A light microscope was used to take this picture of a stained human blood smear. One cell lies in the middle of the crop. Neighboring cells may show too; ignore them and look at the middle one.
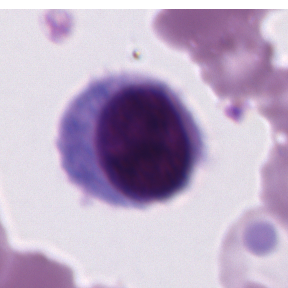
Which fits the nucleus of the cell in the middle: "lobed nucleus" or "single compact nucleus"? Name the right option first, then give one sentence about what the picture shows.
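Single compact nucleus. The nucleus is round to oval with no indentation.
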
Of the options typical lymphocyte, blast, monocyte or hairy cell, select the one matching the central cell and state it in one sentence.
The cell of interest, located centrally, is a hairy cell.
